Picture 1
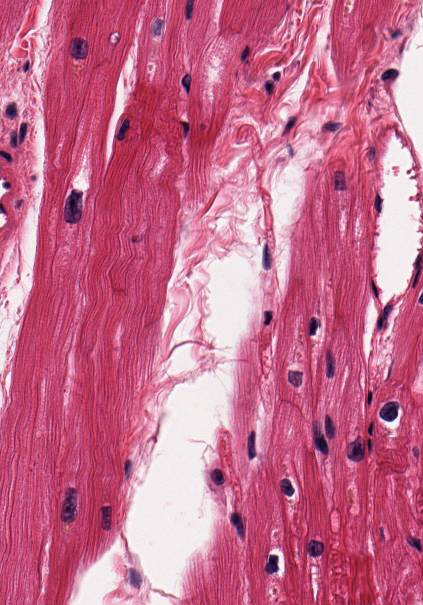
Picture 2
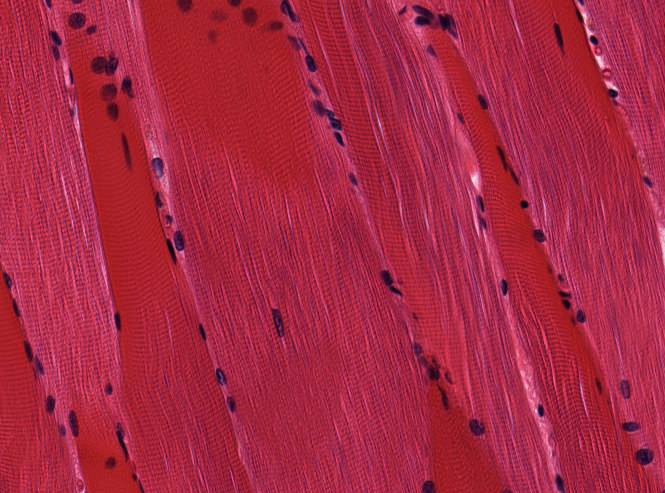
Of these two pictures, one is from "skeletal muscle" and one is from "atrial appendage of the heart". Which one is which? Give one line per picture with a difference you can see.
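Picture 1 is from the atrial appendage of the heart. The muscle fibre nuclei are oval and lie centrally within the fibres.
Picture 2 is from the skeletal muscle. The dark, flattened, elongated nuclei lie at the edges of the fibres.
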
